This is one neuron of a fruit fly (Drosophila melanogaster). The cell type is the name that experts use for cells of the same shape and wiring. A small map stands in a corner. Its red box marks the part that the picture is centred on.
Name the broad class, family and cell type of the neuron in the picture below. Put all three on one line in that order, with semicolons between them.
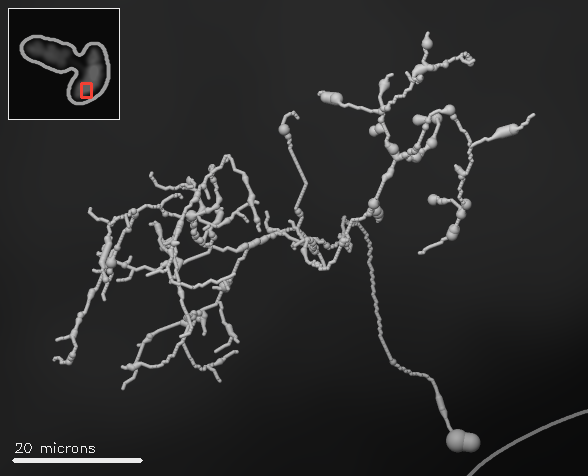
central-brain intrinsic neuron; hemilineage LHa2; CB2679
